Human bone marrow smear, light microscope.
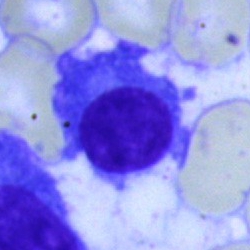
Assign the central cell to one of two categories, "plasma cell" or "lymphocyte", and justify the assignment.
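Plasma cell, not lymphocyte. Deep blue cytoplasm, its rim wider upper-left of the nucleus than lower-right.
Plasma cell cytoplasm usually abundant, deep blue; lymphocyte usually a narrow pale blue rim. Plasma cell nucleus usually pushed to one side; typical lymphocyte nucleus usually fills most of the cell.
Chromatin dark purple, dense, faintly mottled; no distinct nucleolus; cytoplasmic edge ragged, irregular.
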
